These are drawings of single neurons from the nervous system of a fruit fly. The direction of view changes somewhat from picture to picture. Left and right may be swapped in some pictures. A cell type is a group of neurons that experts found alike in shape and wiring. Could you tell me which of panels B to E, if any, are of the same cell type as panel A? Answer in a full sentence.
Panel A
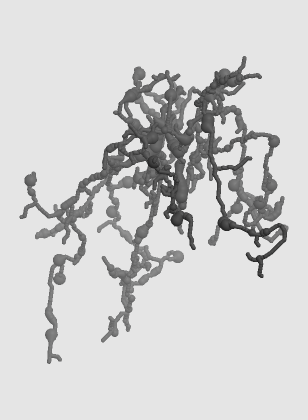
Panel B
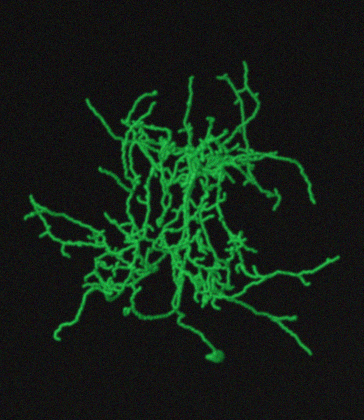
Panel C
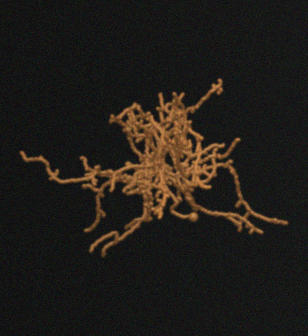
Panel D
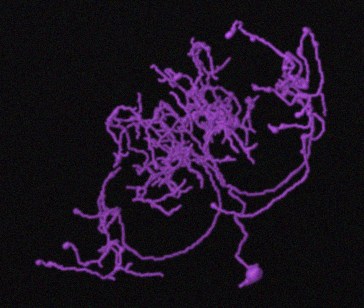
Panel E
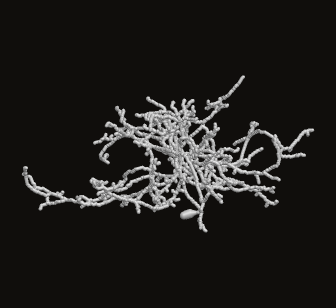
Panel D is of the same cell type.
